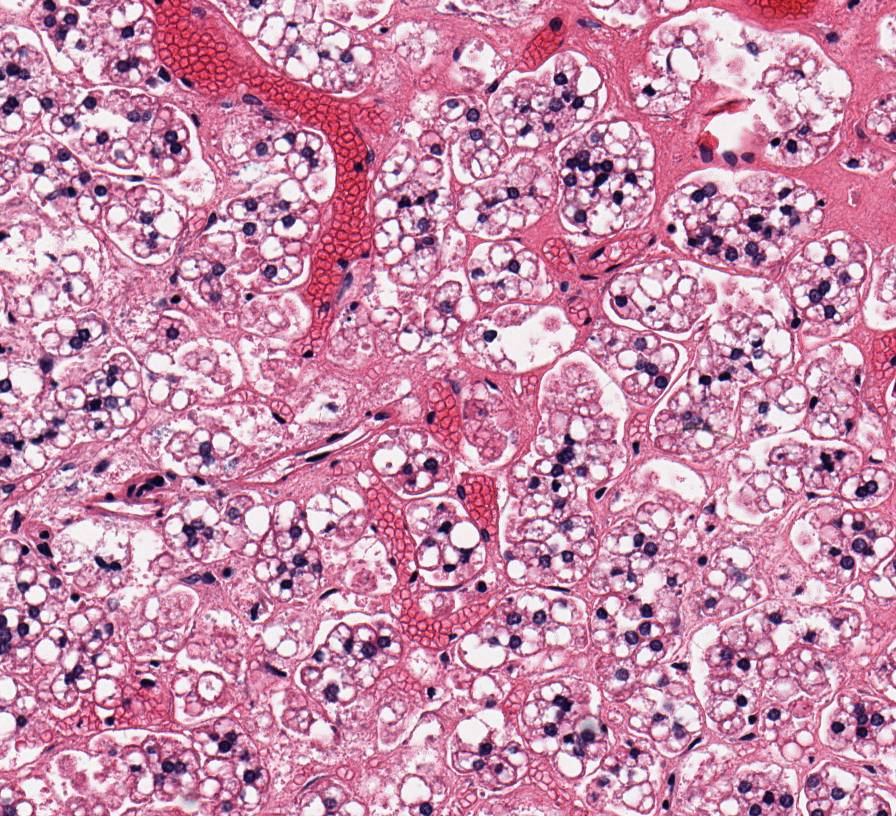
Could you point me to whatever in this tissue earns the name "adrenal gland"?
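What this field shows is adrenal gland tissue. Throughout the field, the cells are grouped in small rounded nests divided by thin pink septa. Their cytoplasm is filled with many small, clear, round vacuoles, giving a bubbly look, and their nuclei are small, round and darkly stained. Denser pink stroma between the nests is most evident at the upper right.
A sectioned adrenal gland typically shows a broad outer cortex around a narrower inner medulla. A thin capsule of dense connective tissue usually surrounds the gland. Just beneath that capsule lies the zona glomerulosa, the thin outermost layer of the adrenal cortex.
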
